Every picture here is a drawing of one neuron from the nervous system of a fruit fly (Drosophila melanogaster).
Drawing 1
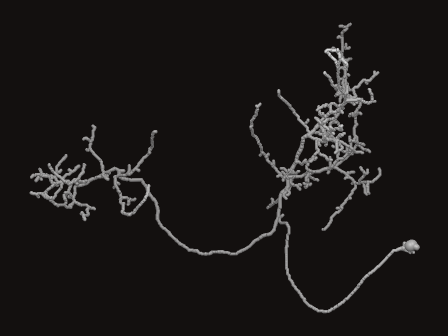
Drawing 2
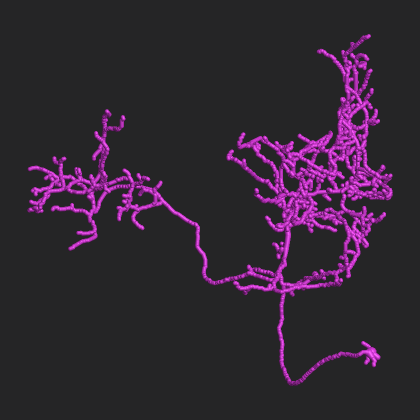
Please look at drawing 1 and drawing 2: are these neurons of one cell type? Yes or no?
yes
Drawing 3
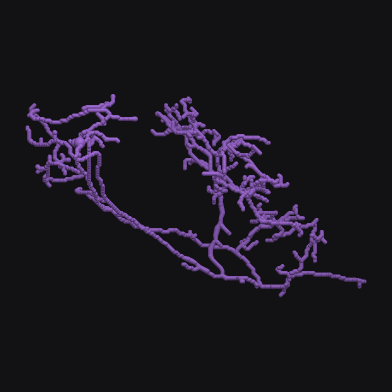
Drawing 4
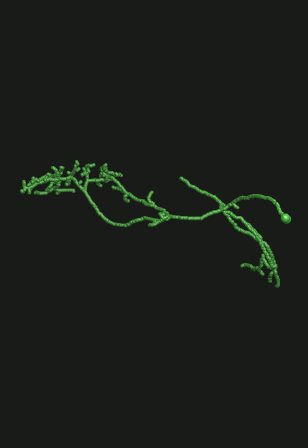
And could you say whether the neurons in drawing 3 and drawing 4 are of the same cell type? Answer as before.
no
